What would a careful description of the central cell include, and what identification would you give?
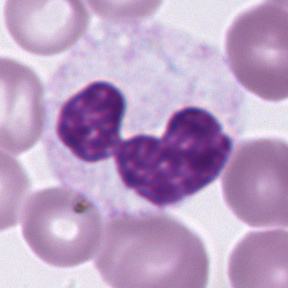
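A round, smooth outline bounds the cell. Its nucleus is pinched into two lobes joined by a narrower waist, with dark purple, coarsely clumped chromatin. The cytoplasm is plentiful and very pale lilac-grey. The cell is a segmented neutrophil.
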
